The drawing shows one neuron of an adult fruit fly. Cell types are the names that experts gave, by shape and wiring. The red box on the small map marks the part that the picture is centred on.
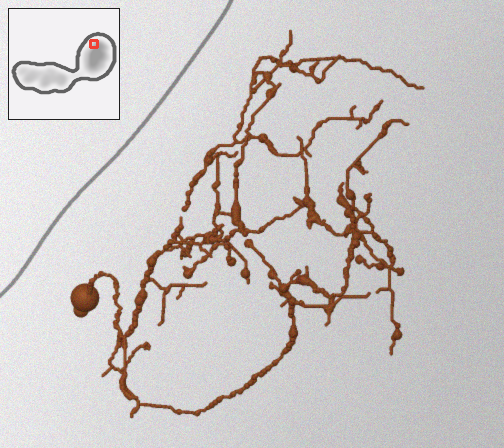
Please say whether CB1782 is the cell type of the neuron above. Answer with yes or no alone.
no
